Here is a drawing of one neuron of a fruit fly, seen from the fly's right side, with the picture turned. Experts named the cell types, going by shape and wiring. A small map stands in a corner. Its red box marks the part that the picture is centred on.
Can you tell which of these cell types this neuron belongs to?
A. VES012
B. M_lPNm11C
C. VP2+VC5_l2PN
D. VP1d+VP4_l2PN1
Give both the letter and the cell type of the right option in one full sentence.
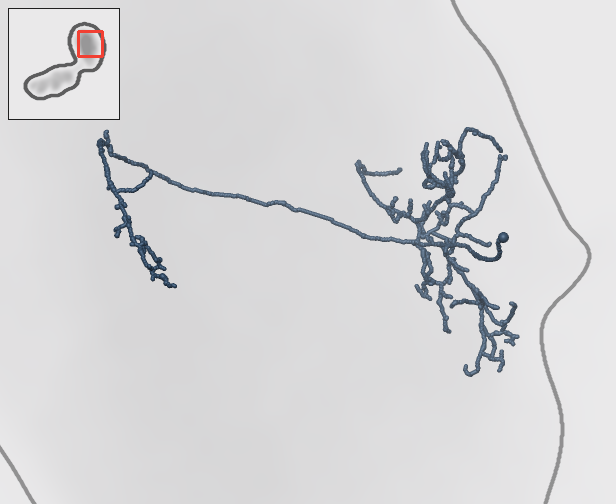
The neuron represents the cell type M_lPNm11C, found under option B.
